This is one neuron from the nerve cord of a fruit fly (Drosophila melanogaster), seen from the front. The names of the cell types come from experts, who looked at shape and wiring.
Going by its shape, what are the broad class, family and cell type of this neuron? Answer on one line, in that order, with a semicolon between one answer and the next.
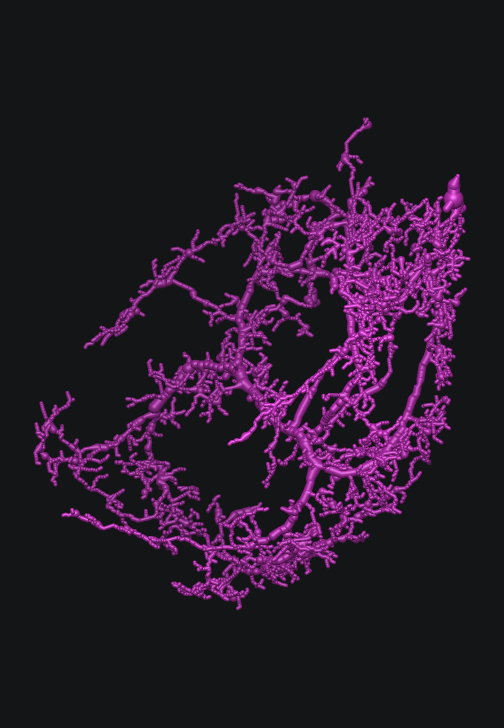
nerve-cord intrinsic neuron; hemilineage 17A; IN17A017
